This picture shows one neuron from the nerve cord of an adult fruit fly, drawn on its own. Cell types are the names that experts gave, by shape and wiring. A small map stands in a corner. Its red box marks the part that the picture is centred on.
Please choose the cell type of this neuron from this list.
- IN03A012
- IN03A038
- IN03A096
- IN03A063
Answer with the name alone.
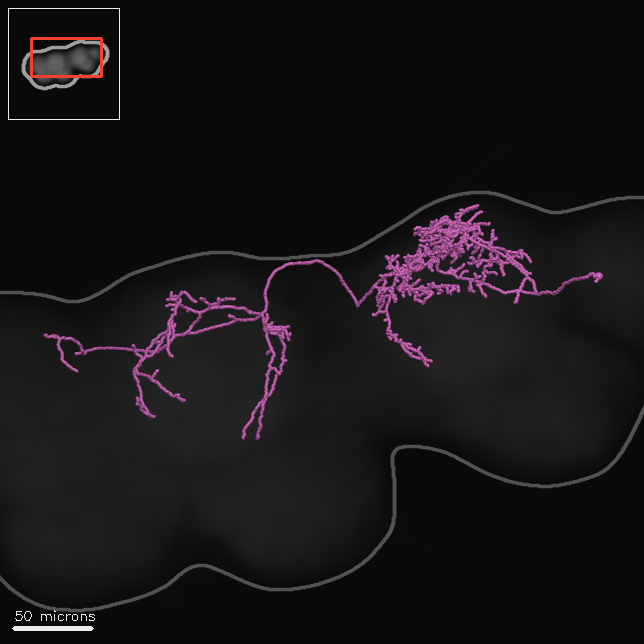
IN03A012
